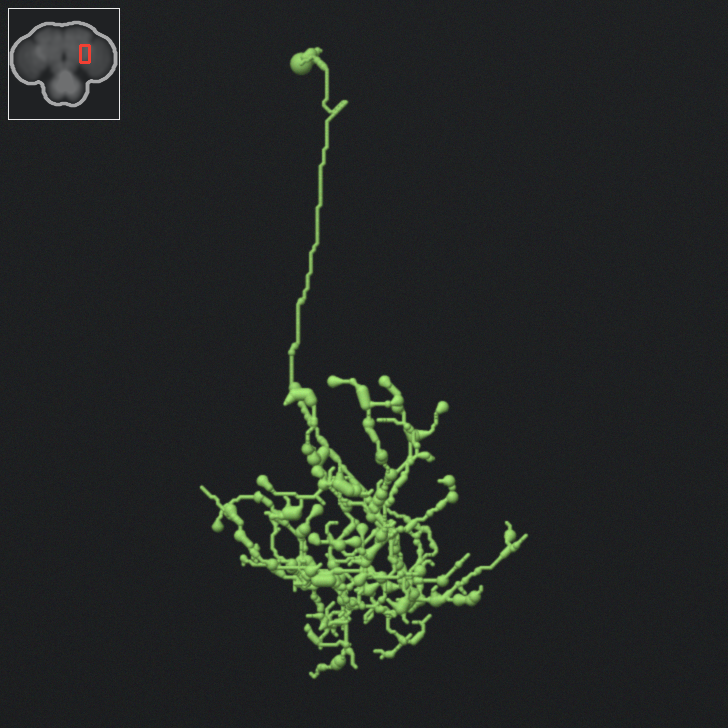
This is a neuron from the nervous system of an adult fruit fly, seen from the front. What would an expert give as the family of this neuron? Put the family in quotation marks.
"hemilineage VLPp1"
